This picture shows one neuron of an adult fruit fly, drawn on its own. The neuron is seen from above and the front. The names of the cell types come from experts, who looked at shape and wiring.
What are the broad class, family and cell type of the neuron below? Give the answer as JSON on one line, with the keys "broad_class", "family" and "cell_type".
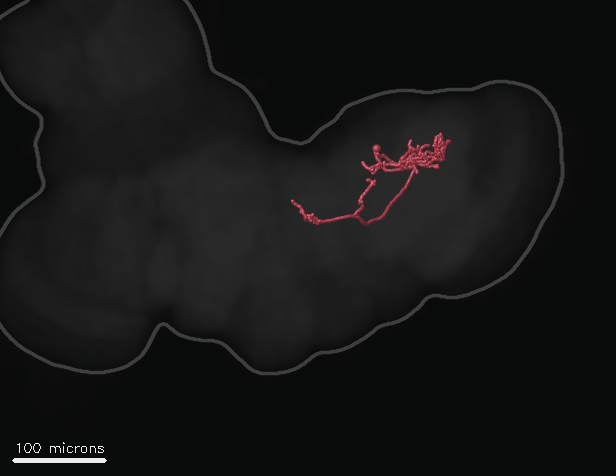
{"broad_class": "central-brain intrinsic neuron", "family": "hemilineage VLPl&p1_posterior", "cell_type": "SLP451"}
